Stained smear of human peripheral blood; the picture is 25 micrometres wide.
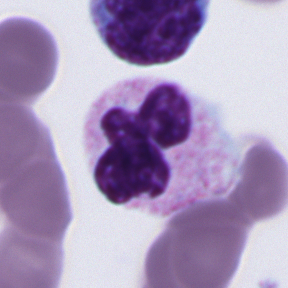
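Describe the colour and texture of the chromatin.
Dark purple, densely clumped.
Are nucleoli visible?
No.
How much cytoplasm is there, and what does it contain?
Plenty, pale pinkish, with fine pink-lilac granules scattered through it.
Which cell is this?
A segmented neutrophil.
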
